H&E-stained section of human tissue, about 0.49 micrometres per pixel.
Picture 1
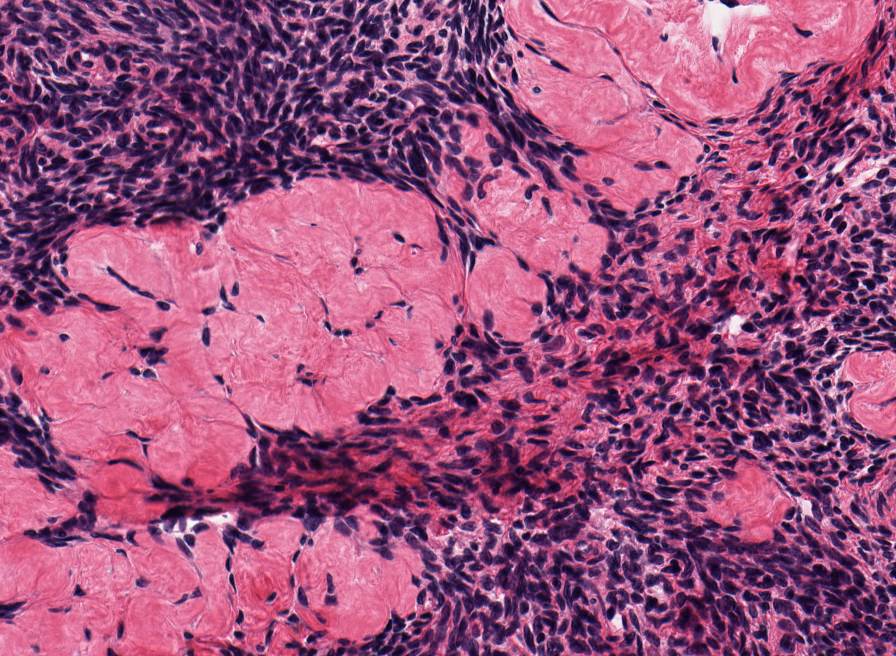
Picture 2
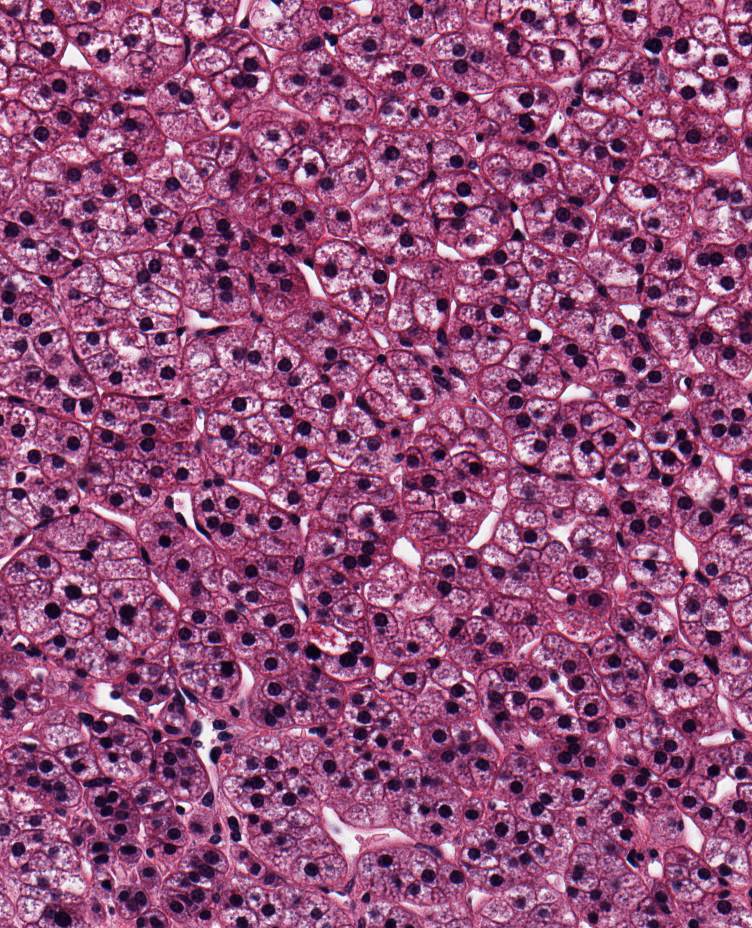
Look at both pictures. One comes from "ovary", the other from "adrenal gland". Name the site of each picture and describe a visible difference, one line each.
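Picture 1 is from the ovary. The densely cellular tissue is made of spindle-shaped cells with elongated dark-staining nuclei.
Picture 2 is from the adrenal gland. Most cells have a single small, round, dark nucleus lying near the centre of the cell.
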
